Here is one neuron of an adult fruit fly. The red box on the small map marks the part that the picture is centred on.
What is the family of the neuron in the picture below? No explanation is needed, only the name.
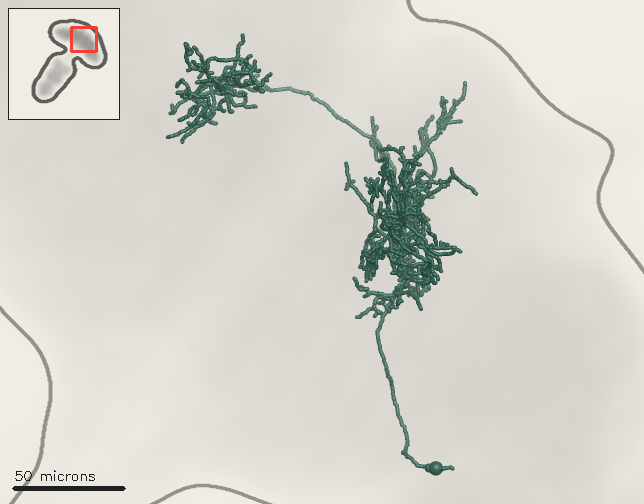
hemilineage DL1_dorsal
